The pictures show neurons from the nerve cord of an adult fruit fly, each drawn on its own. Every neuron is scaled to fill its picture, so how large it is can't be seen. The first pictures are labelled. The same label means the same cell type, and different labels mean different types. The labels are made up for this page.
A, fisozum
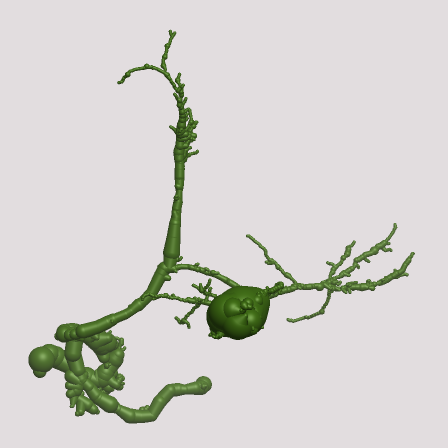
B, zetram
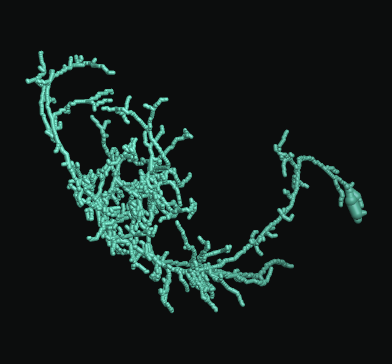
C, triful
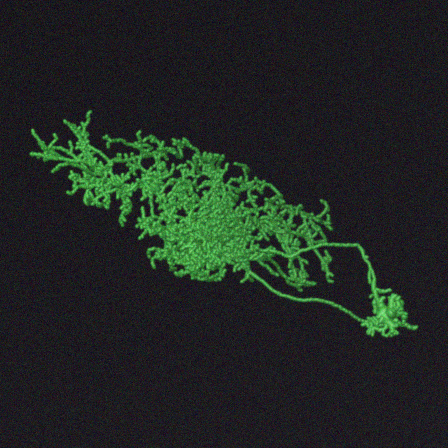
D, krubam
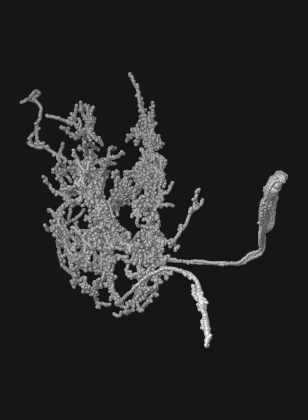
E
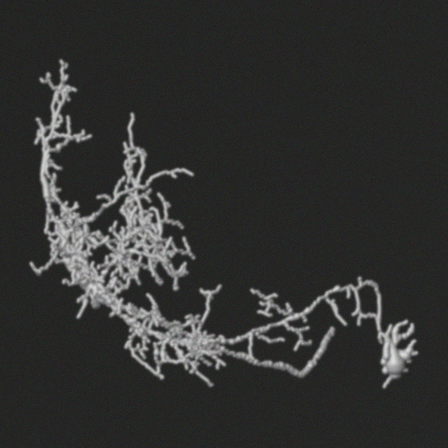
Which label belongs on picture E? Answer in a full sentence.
It belongs to zetram.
